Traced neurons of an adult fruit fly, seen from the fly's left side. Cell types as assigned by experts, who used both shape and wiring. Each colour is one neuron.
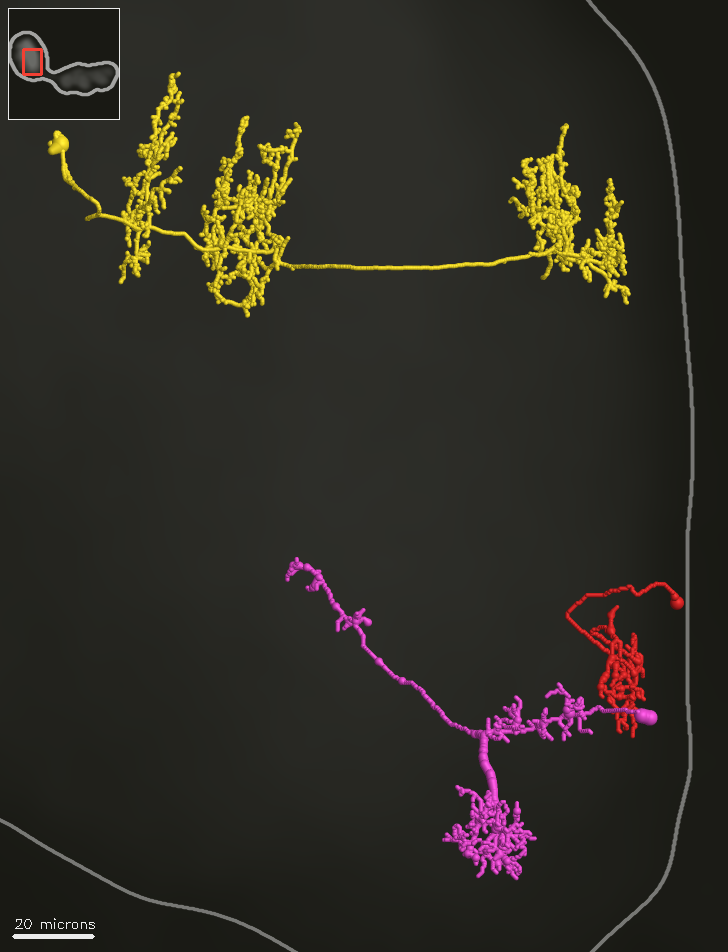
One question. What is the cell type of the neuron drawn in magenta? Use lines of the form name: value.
cell type: Y3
